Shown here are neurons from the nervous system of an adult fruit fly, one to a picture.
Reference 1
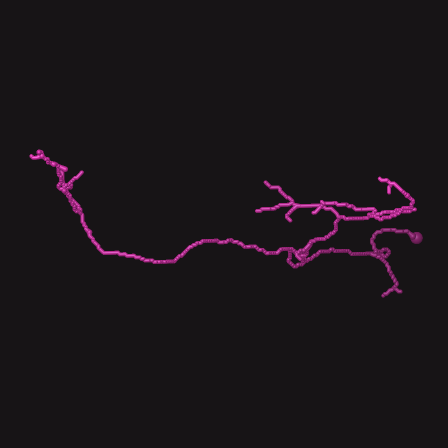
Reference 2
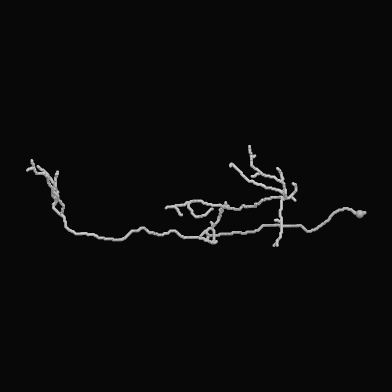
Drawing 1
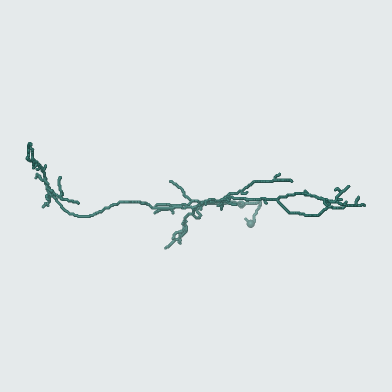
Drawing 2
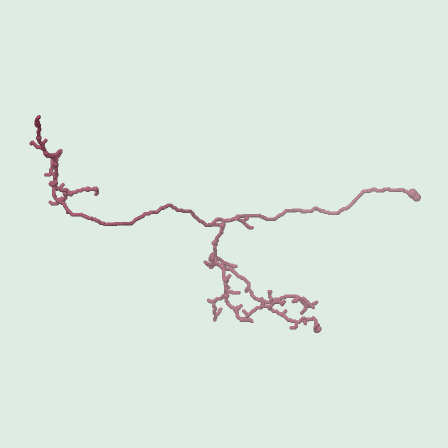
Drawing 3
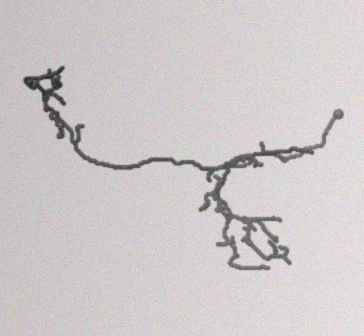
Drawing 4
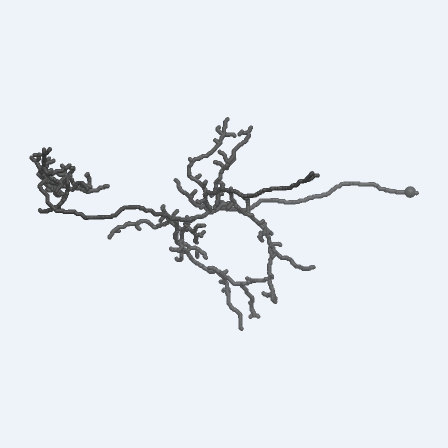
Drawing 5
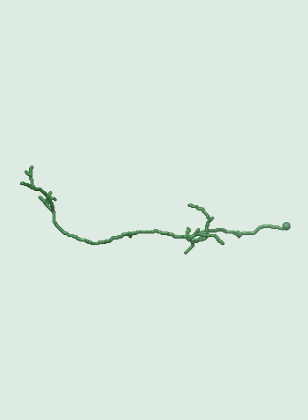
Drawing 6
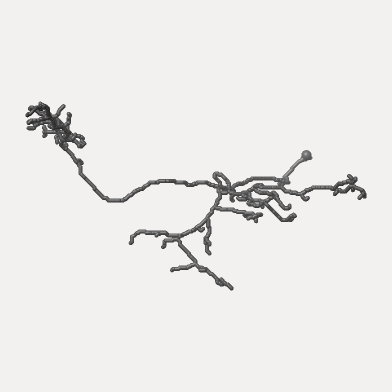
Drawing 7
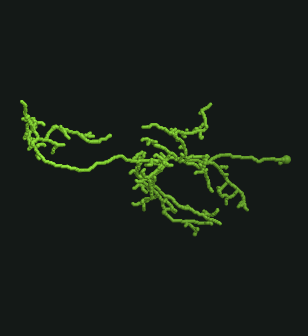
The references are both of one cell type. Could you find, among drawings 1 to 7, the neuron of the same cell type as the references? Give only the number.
5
